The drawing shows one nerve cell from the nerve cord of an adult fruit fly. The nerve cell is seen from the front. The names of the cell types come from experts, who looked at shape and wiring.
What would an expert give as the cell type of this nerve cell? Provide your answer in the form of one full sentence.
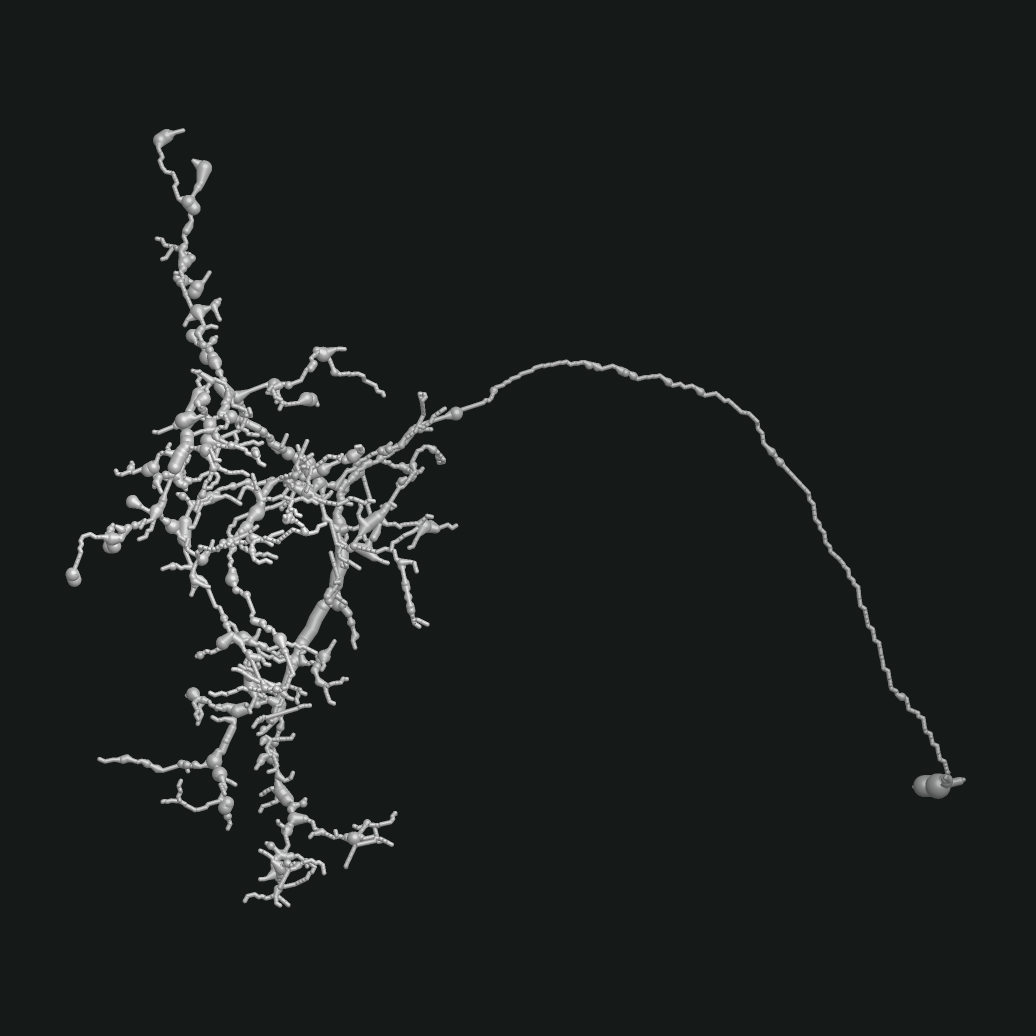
As a matter of cell type, the nerve cell is IN12B030.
